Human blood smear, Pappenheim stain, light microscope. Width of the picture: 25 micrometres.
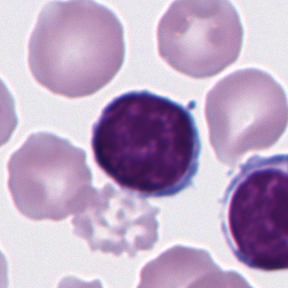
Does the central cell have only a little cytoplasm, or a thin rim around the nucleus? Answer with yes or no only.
Yes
